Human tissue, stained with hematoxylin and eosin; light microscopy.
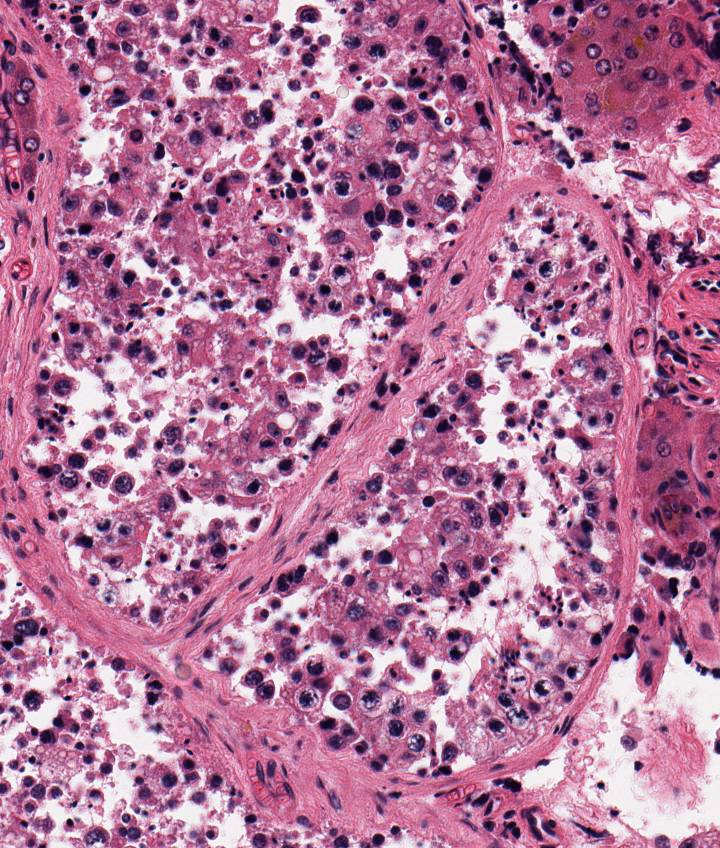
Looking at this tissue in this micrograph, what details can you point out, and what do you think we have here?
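The unit walls are thick pink collagen with flattened dark spindle nuclei along the border. Scattered large cells have round vesicular nuclei, prominent nucleoli and pale to clear cytoplasm, best seen low in the right unit. Small dense dark shrunken nuclei lie throughout both units. It's testis.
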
